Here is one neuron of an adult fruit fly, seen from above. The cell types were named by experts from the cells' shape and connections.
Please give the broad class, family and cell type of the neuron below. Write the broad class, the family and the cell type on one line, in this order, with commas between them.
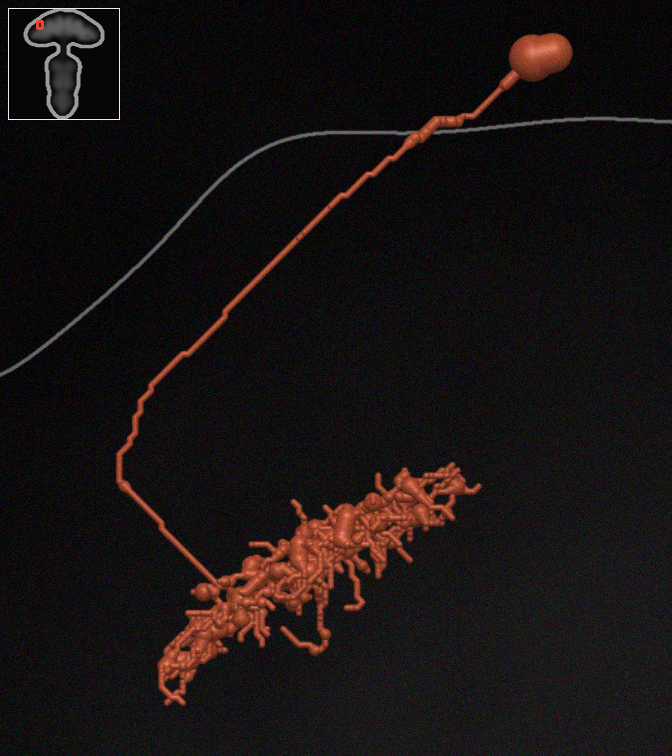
optic-lobe intrinsic neuron, Dm, Dm12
